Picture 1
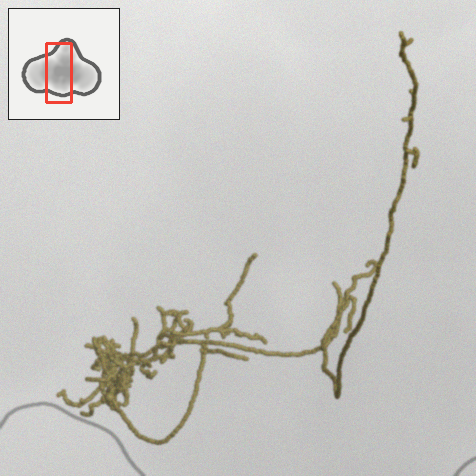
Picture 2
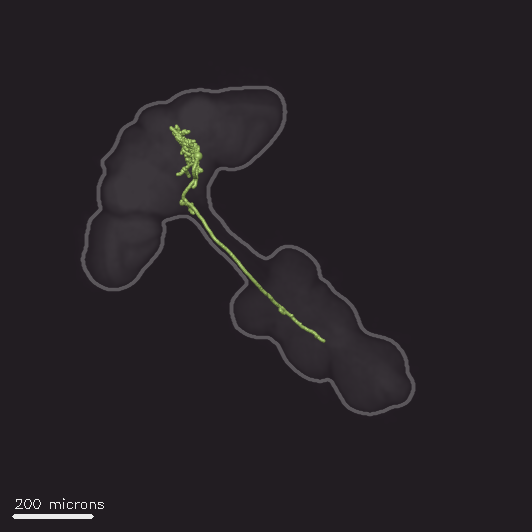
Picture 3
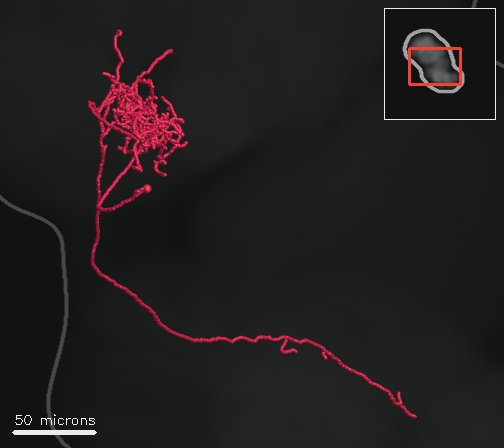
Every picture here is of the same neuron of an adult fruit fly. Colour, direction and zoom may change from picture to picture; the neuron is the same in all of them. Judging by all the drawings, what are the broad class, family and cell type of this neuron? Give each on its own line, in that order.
descending neuron
hemilineage LB7
DNge145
